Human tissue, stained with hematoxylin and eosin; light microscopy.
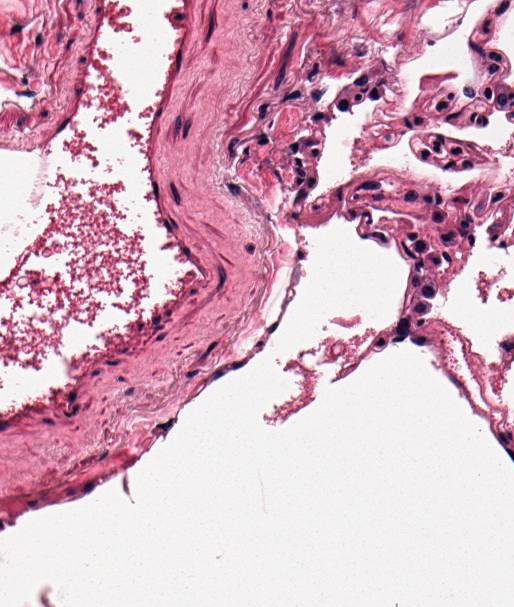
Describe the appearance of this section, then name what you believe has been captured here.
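Let me start with the thick, curved pink band of wall tissue running from top centre to lower left. Its fibres are wavy and run lengthwise; its elongated, spindle-shaped nuclei lie parallel to that length. In the upper right, thin branching septa with many dark oval nuclei surround empty spaces. So this section is lung.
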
